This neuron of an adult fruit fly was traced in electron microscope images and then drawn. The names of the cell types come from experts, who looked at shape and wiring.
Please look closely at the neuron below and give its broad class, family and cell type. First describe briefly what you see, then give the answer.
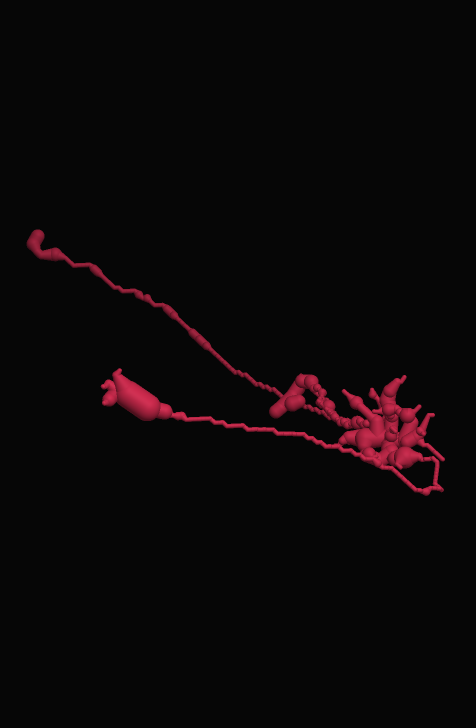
In this view it is wider than it is tall. This is an optic-lobe intrinsic neuron. Its family is Tm. Its cell type is Tm1.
